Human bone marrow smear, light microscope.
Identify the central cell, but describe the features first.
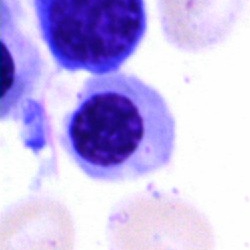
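Position of the nucleus is checked first: it sits off-centre, toward the left side of the cell. The chromatin comes second, coarse and clumped into darker patches. As for the cytoplasm, it is pale greyish-blue, and its rim is widest on the right side of the cell. This cell is an erythroblast.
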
